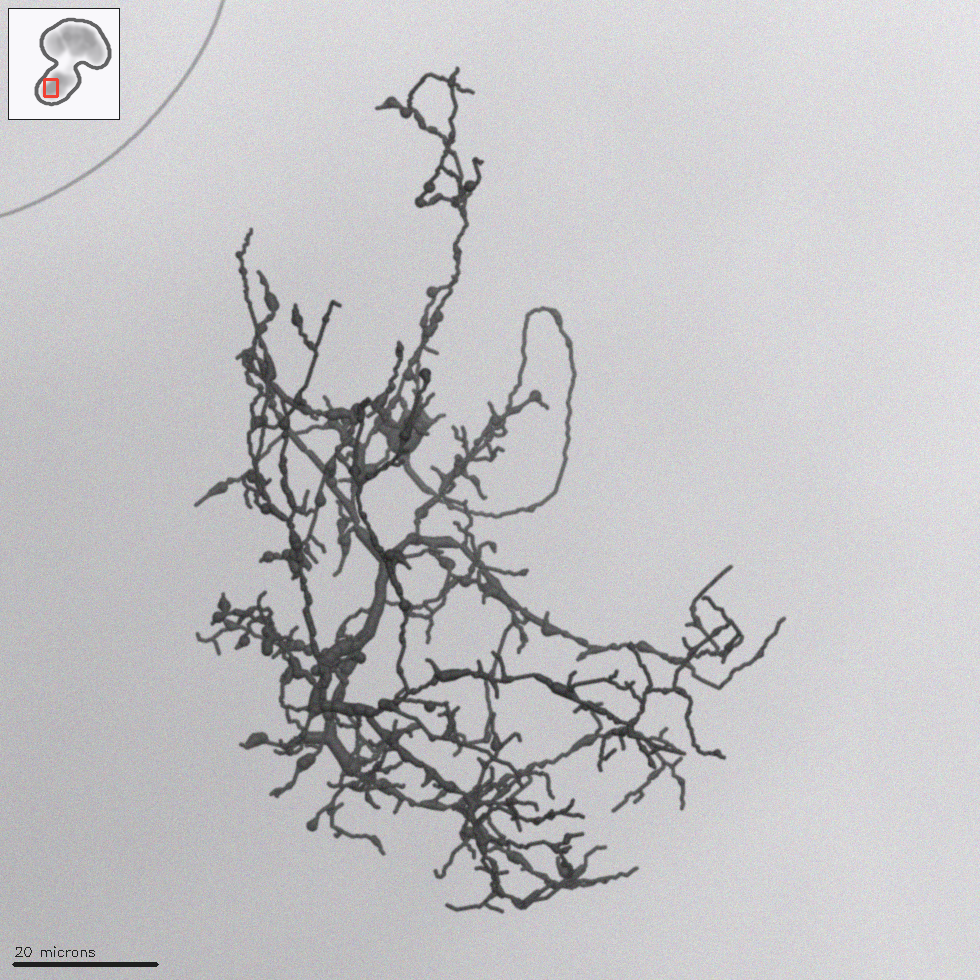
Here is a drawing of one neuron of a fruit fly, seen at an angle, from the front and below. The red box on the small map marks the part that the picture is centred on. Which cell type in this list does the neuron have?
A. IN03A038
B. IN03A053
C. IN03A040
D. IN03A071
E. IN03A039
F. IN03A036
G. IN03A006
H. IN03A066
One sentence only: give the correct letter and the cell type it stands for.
The neuron is a cell of type IN03A038, the type in option A.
